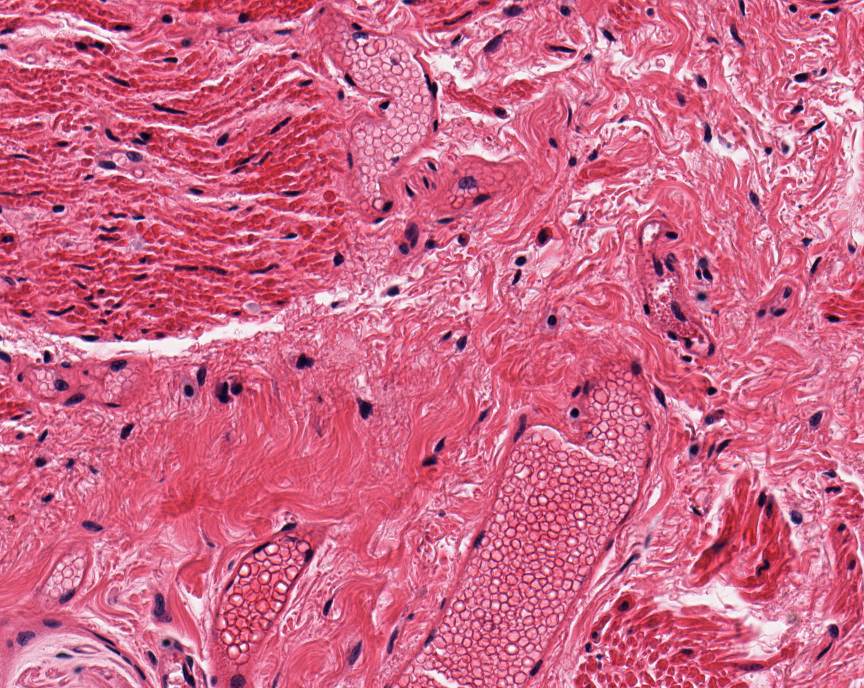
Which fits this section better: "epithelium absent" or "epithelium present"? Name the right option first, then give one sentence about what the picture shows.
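Epithelium absent. No epithelial lining is seen anywhere in the field.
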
